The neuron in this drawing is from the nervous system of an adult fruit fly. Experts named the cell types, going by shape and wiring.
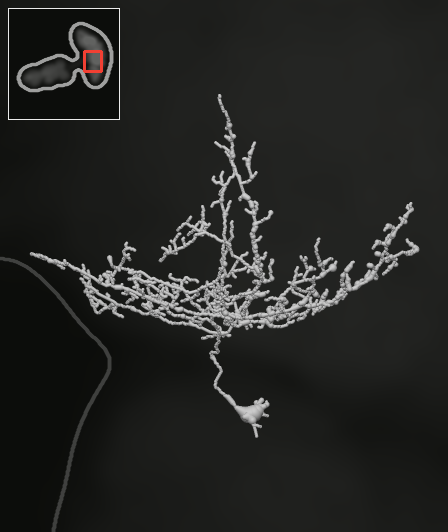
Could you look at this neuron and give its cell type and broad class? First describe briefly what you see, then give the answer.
It is in the brain and does not reach the nerve cord. Dozens of branch ends can be seen. The cell type is GNG292. This is a central-brain intrinsic neuron.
